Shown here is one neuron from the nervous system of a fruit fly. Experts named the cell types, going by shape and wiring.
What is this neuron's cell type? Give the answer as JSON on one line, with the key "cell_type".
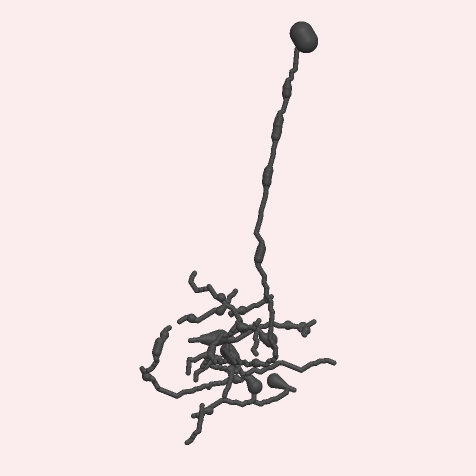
{"cell_type": "Cm4"}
